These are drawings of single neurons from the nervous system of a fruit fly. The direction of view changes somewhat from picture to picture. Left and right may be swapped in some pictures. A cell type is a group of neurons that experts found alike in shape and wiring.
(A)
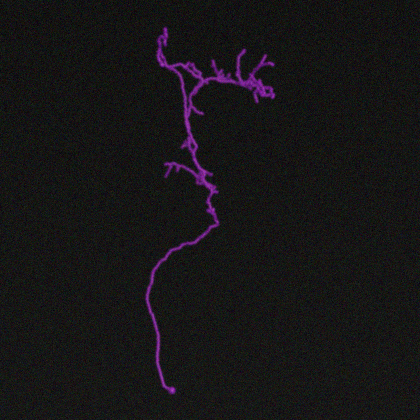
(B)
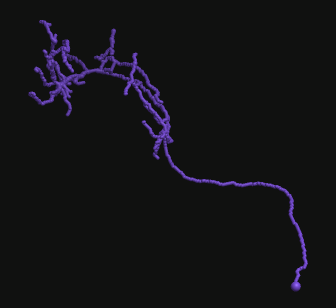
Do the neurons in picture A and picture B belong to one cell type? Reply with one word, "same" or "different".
same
